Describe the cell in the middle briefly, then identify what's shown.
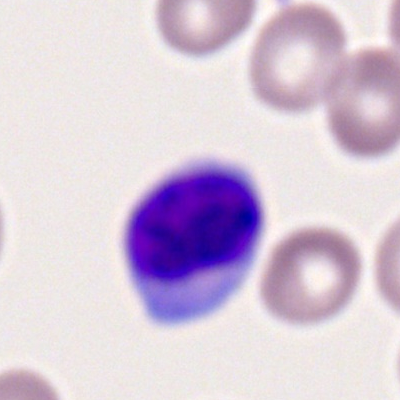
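Chromatin deep purple, dense, clumped. Nucleus fills most of cell. Cytoplasm pale blue, mostly a crescent below nucleus. Lymphocyte.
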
